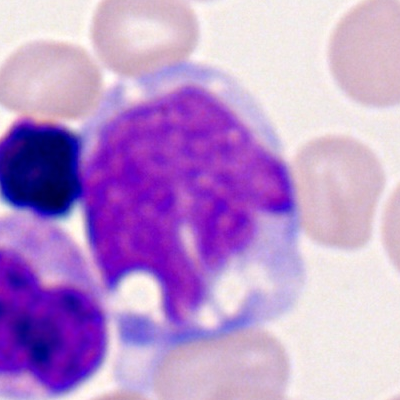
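Monocyte: an irregular, folded nucleus with a deep cleft opening toward the bottom. Pale grey-blue cytoplasm makes a moderate rim, widest below the nucleus. Several clear round vacuoles sit in the lower part of the cell, and no distinct granules show.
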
